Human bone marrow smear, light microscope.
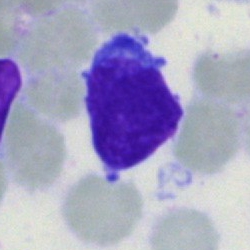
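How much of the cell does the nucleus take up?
Most of it.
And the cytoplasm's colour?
Deep blue.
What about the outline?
Irregular and angular rather than round, with small blebs projecting from the surface at the top.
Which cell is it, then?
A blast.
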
